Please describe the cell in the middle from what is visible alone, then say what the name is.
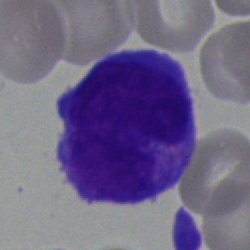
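This cell has a roughly round outline whose margin is slightly irregular and bumpy. Small knob-like bulges project from its left edge. Its chromatin is finely textured rather than clumped into coarse blocks, and no vacuoles are visible. The cell is a blast.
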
